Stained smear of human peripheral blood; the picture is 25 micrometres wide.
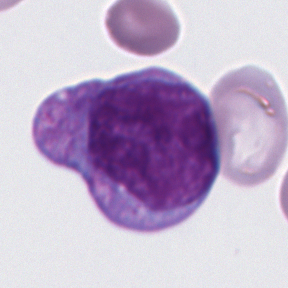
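Atypical promyelocyte: the nucleated cell at the centre of a stained human peripheral blood smear, measuring about 17 by 14 micrometres. Its outline is irregular, with a rounded lobe of cytoplasm bulging out on the left. The nucleus lies off-centre towards the right, and the cytoplasm is broadest on its left and lower side. No coarse granules are present in the cytoplasm.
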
